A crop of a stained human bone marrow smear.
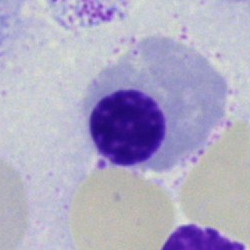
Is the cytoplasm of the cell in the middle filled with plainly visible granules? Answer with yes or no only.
No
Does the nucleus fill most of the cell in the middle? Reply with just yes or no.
No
